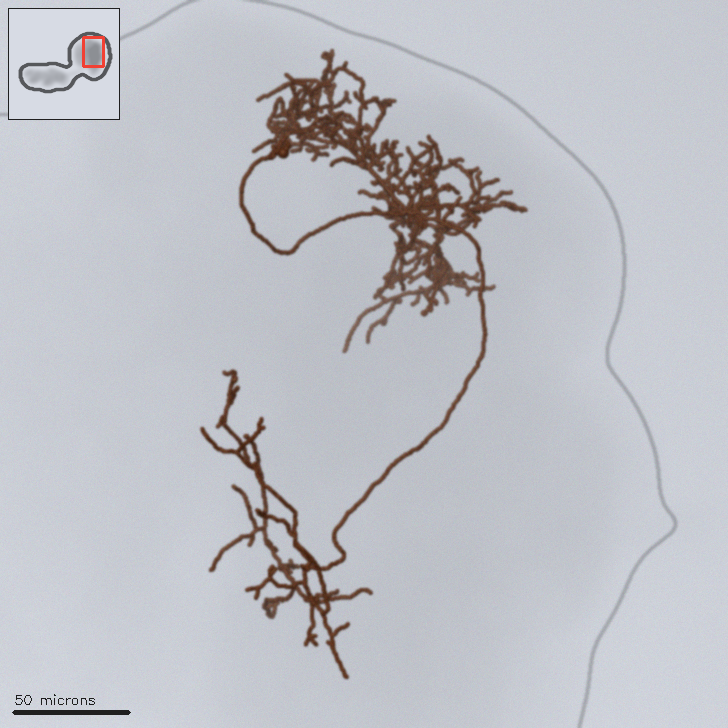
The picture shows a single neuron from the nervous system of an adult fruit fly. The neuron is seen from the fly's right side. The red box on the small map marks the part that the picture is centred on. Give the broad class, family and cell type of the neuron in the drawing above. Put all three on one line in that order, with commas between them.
central-brain intrinsic neuron, hemilineage SMPpm1, SMP457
